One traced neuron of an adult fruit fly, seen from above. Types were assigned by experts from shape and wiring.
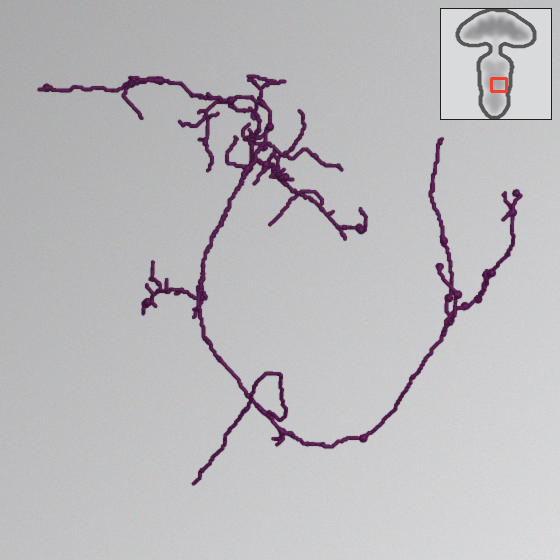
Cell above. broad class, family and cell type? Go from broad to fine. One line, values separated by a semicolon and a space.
nerve-cord intrinsic neuron; hemilineage 03A; IN03A096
